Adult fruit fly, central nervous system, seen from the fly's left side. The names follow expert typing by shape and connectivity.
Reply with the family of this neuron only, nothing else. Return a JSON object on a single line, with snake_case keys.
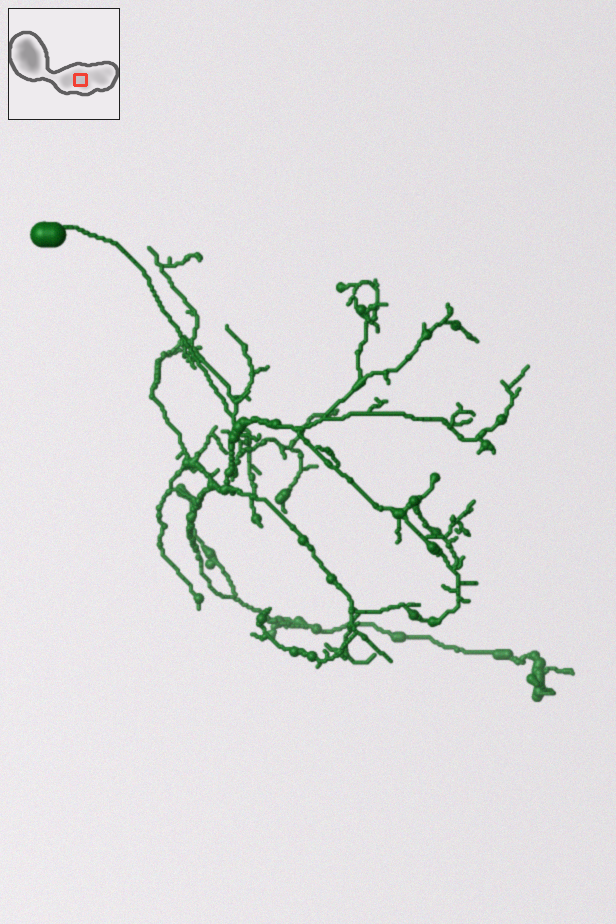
{"family": "hemilineage 09A"}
